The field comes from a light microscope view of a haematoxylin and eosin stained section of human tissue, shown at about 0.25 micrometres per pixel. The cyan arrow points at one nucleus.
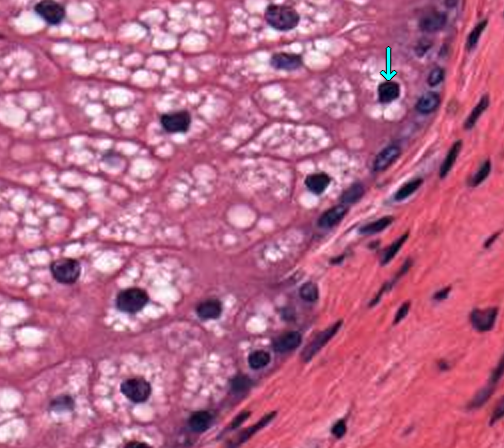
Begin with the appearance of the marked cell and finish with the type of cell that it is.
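The nucleus is round, compact and very dark, with no inner detail visible. Its nucleus is darker and rounder than the oval, paler nuclei in the single row of cells just beside it at the edge of the lobule. It lies one cell in from the outer row of smaller cells that line the lobule, which borders a band of pink fibres with elongated nuclei. The marked cell is a sebaceous gland cell.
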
